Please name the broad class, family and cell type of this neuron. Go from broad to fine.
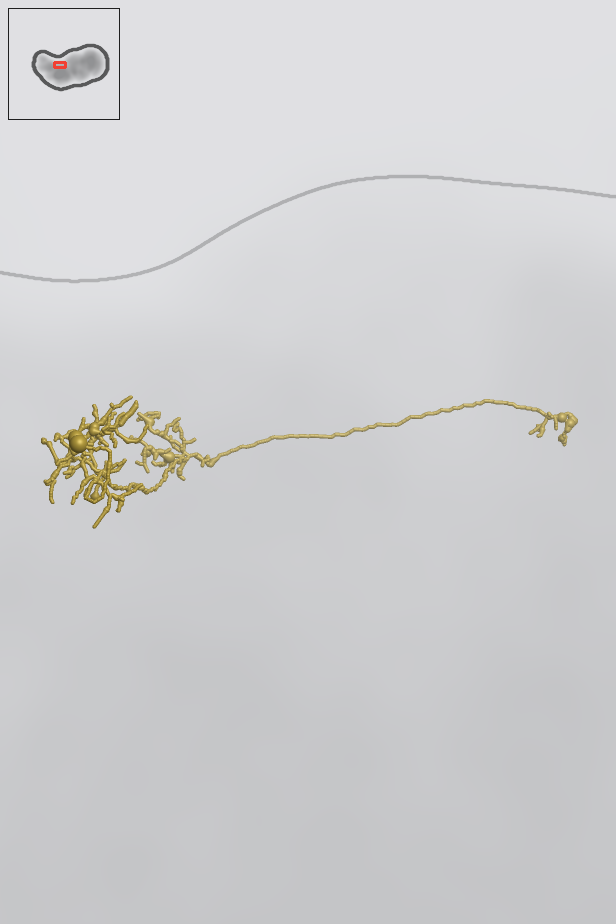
optic-lobe intrinsic neuron; Tm; Tm6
